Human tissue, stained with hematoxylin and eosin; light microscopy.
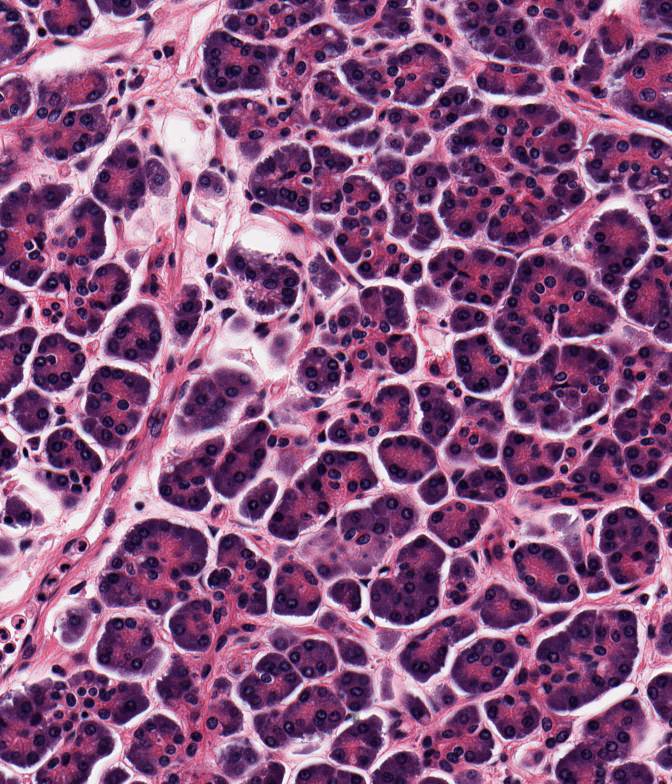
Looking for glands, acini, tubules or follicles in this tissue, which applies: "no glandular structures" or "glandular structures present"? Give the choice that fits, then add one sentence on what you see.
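Glandular structures present. Nearly the whole field is filled by closely packed, rounded acini grouped into lobules.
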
